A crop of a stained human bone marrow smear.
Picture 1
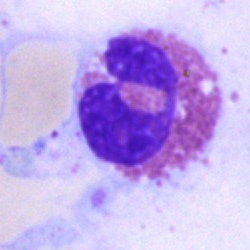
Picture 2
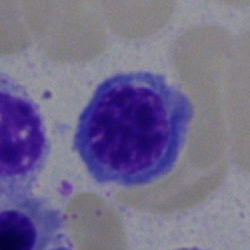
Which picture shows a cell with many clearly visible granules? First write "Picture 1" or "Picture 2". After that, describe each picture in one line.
Picture 1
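In picture 1: The cytoplasm is packed with coarse, round granules.
In picture 2: No granules are seen in the cytoplasm.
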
